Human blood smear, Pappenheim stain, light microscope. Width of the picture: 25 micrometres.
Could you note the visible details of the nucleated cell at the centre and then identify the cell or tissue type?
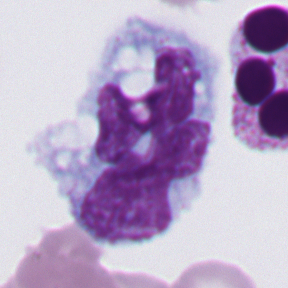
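Checking the outline: irregular, with a ragged, frayed edge on the left. Checking the nucleus: one folded, convoluted mass of connected irregular lobes, with no nucleoli visible. Checking the cytoplasm: abundant and pale greyish-blue. Conclusion: a monocyte.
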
